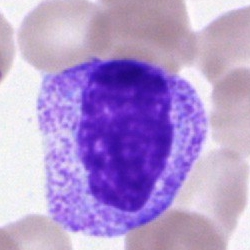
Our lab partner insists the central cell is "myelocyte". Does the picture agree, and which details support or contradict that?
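The cytoplasm between the granules is pale lilac-blue.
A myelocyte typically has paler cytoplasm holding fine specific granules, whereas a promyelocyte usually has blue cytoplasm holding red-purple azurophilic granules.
The name myelocyte fits this cell. Its outline is smooth, without surface projections, and its chromatin is dark purple and dense, with small paler patches. Pale red cells crowd around it and touch its edges.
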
